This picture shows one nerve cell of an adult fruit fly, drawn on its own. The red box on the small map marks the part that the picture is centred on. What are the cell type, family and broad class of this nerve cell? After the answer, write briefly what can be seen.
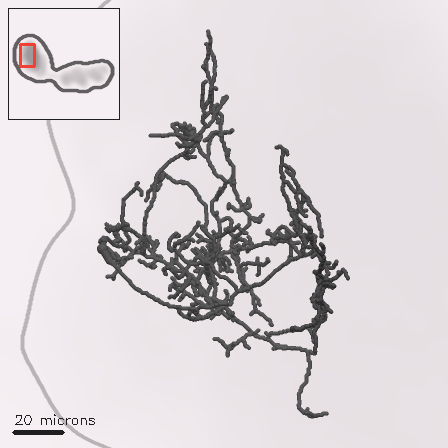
Its cell type is AVLP096. The family is hemilineage LALa1_anterior. It is a central-brain intrinsic neuron. The cell body is on the left of the picture. From top to bottom in the picture it spans about 160 microns. Dozens of branch ends can be seen.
